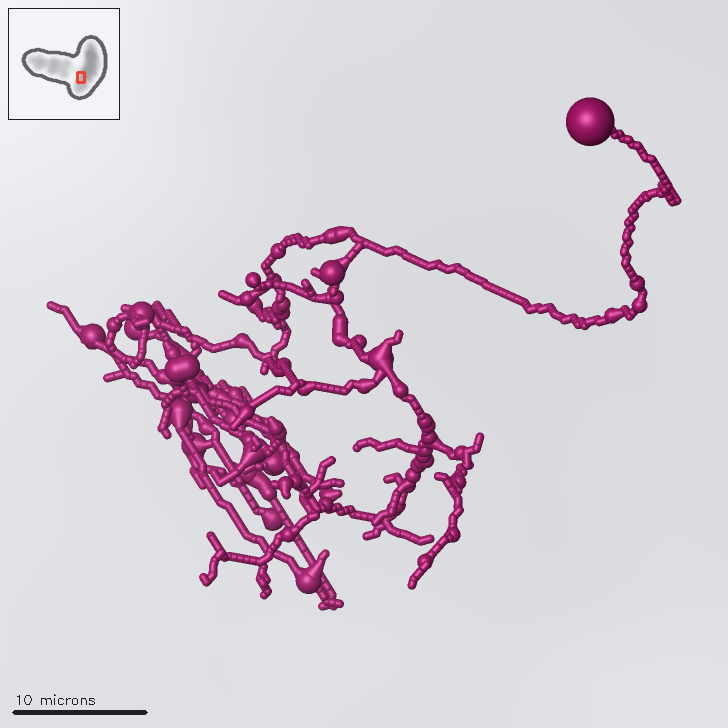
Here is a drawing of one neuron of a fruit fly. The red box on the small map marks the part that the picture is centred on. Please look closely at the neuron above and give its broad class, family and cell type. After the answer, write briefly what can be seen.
This is an optic-lobe intrinsic neuron. Its family is Li. It is of cell type Li18b. The cell body is at the upper right of the picture. By the scale bar it is about 50 microns wide in this view. Dozens of branch ends can be seen.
